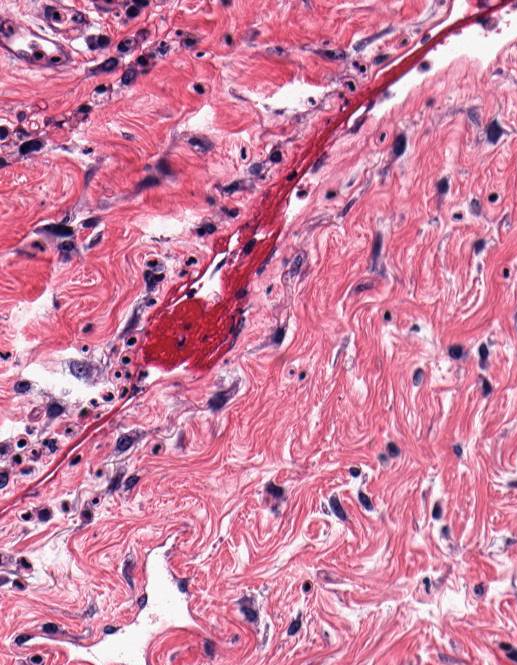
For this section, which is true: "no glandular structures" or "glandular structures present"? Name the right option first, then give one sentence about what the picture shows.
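No glandular structures. No epithelium or glands are present anywhere in the field.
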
